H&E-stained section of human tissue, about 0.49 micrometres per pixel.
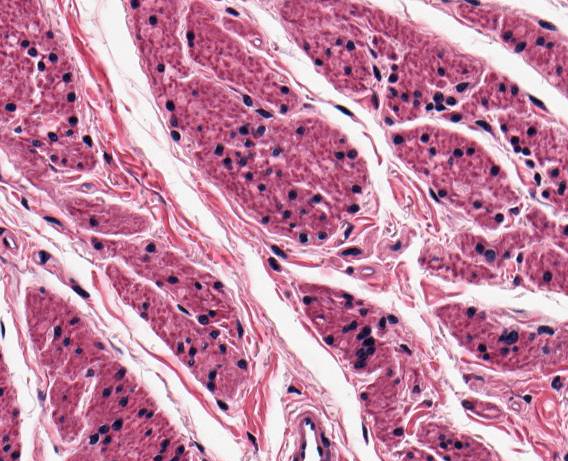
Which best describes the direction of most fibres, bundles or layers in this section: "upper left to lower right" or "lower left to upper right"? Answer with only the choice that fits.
Upper left to lower right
